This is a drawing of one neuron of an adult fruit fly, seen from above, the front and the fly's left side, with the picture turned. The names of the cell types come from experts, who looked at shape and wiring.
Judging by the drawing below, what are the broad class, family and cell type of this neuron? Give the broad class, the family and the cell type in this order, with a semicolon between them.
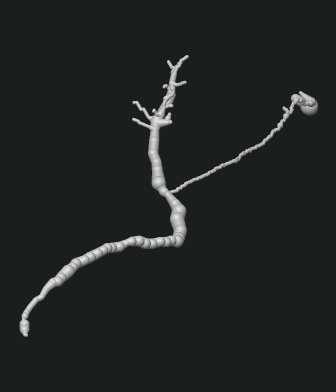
nerve-cord intrinsic neuron; hemilineage 08B; IN08B036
